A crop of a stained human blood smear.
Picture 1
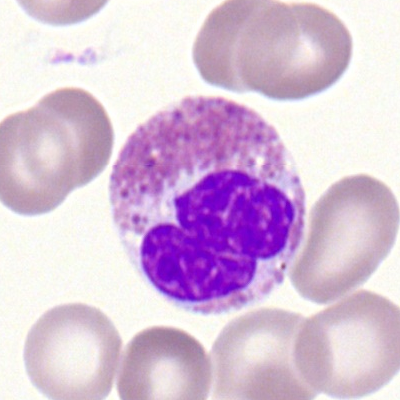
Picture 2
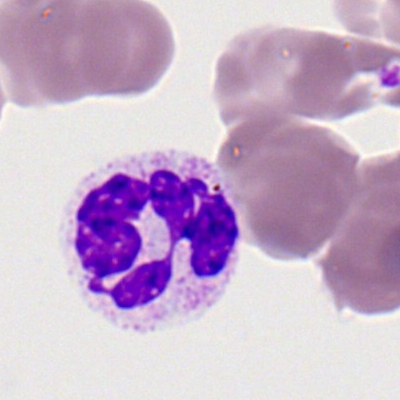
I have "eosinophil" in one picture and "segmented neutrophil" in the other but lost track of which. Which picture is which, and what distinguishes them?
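Picture 1 shows an eosinophil, and picture 2 shows a segmented neutrophil. Both cells have a round, smooth outline and dark purple, coarsely clumped chromatin. In the eosinophil, the nucleus has two lobes and sits in the lower half of the cell, with no nucleoli in view. The nuclear lobes of the segmented neutrophil instead form a ring around a pale central patch of cytoplasm.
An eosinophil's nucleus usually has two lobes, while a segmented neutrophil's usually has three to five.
Numerous reddish-purple granules fill the eosinophil's cytoplasm, whereas fine pinkish-violet granules lie scattered through the pale pinkish-lilac cytoplasm of the neutrophil, which shows no vacuoles.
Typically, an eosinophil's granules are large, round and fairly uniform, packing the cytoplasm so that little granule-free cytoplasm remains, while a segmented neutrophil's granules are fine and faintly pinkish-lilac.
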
